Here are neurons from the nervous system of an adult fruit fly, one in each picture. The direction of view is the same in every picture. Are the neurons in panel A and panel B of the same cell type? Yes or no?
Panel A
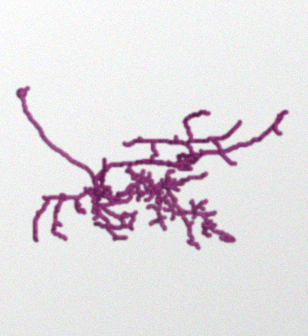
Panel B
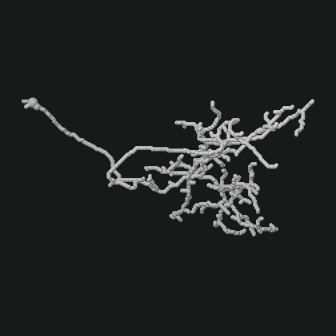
no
